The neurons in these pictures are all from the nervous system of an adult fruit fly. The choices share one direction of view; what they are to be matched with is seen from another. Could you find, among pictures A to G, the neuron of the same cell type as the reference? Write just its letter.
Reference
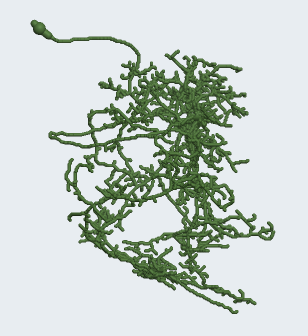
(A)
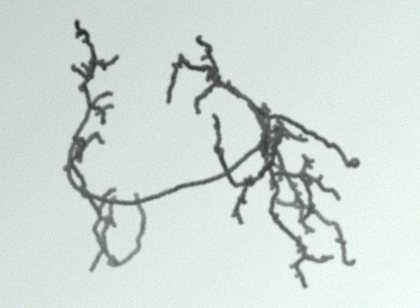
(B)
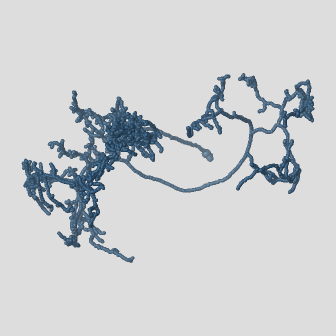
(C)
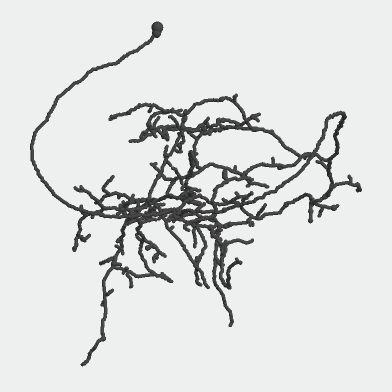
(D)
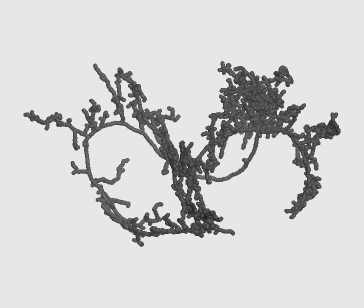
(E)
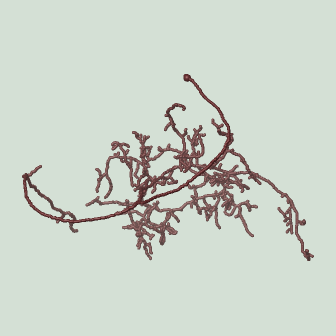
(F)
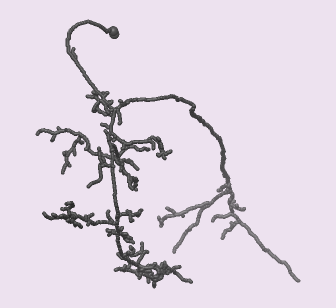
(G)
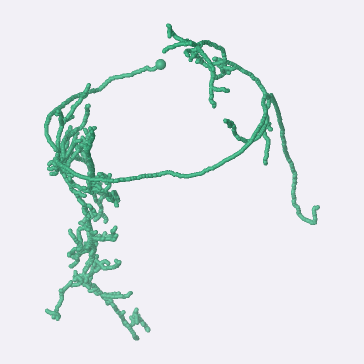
D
